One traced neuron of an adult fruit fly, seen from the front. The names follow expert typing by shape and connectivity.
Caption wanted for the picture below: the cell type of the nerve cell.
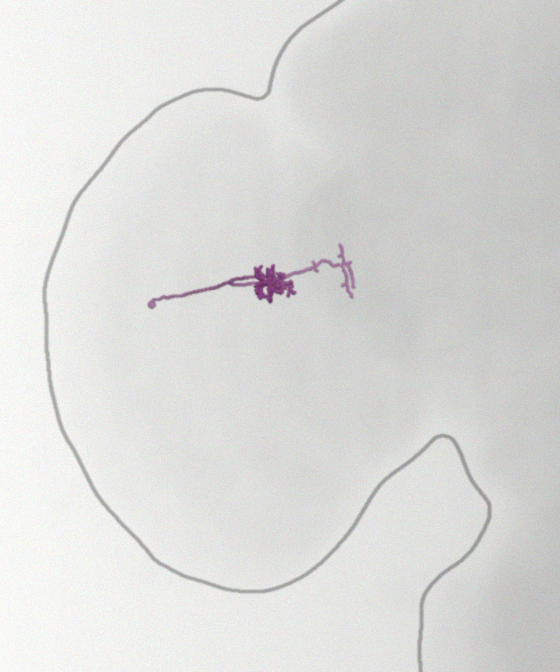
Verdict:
T2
